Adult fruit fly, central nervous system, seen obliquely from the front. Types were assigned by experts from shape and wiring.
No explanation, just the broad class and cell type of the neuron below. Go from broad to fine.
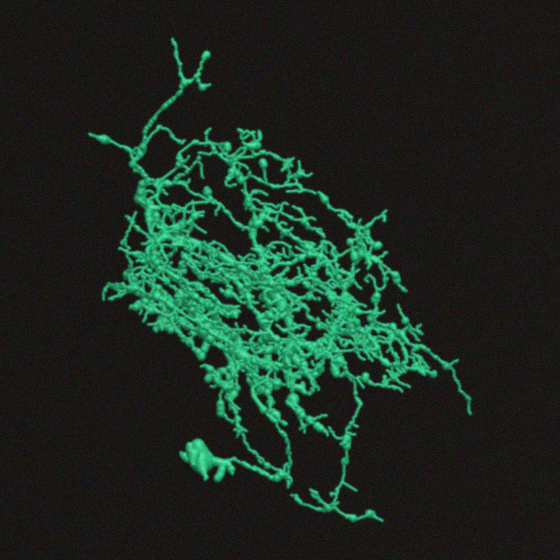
central-brain intrinsic neuron; GNG087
